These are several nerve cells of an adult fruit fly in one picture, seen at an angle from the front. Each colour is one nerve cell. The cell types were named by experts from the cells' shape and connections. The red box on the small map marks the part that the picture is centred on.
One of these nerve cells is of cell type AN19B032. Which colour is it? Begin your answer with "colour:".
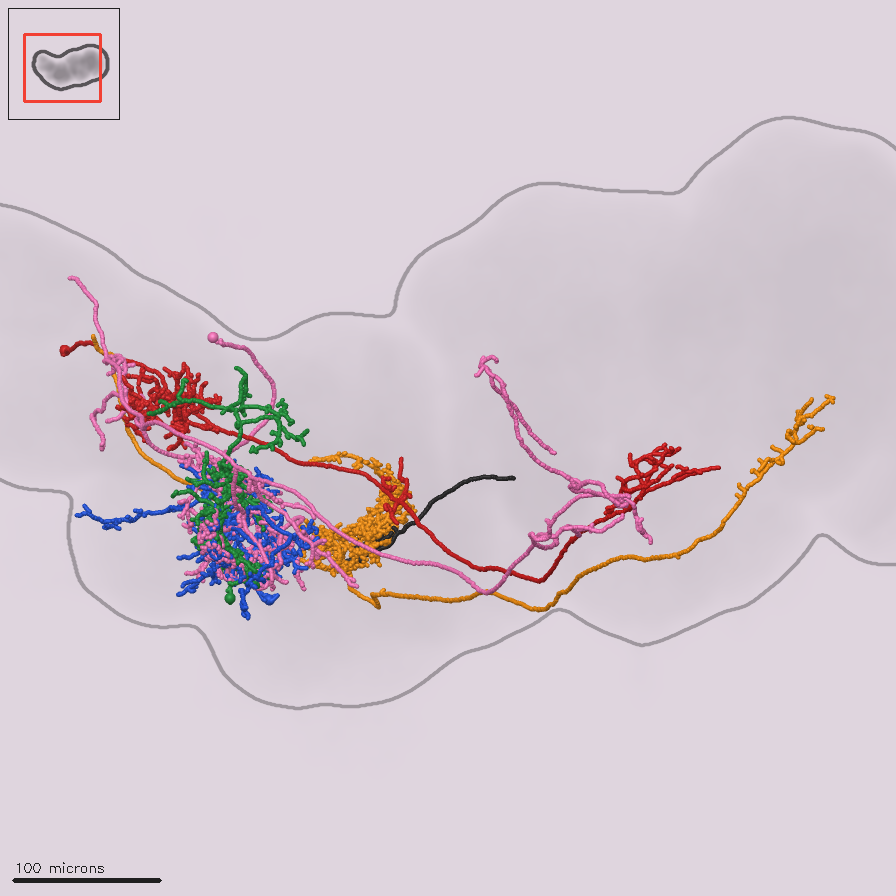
colour: pink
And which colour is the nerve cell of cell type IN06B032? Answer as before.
colour: blue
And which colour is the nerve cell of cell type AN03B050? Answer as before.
colour: red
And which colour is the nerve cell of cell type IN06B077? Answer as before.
colour: green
